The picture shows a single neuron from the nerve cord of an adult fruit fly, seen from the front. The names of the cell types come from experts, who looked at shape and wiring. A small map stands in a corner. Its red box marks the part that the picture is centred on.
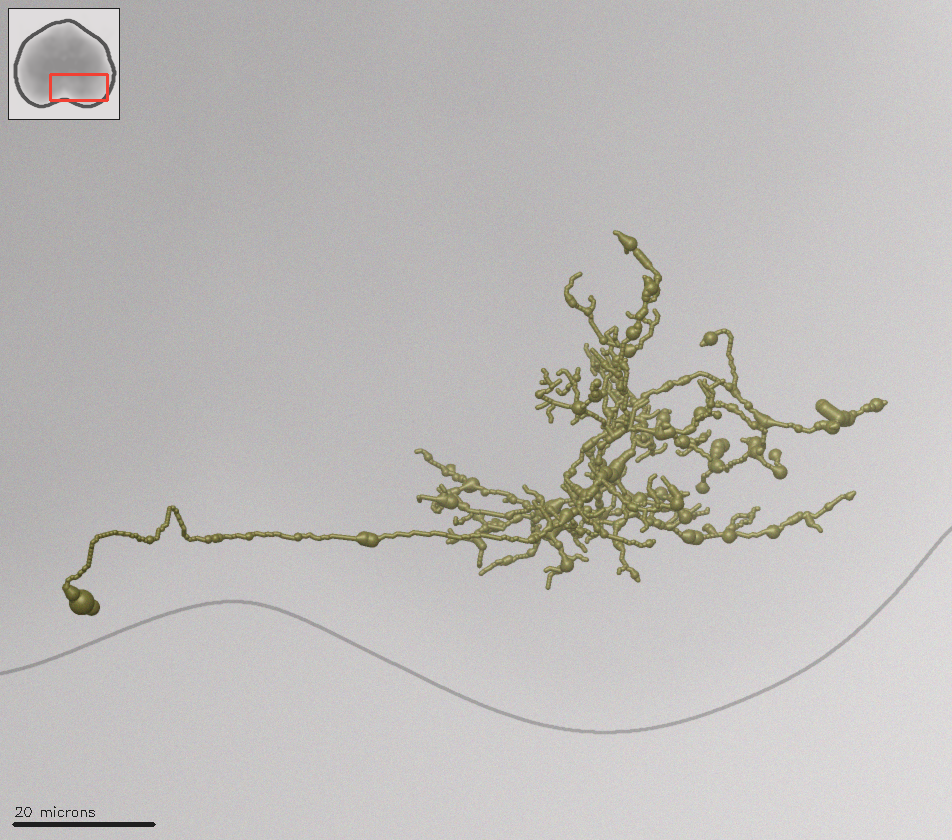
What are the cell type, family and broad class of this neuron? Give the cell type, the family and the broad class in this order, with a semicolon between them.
IN14A079; hemilineage 14A; nerve-cord intrinsic neuron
